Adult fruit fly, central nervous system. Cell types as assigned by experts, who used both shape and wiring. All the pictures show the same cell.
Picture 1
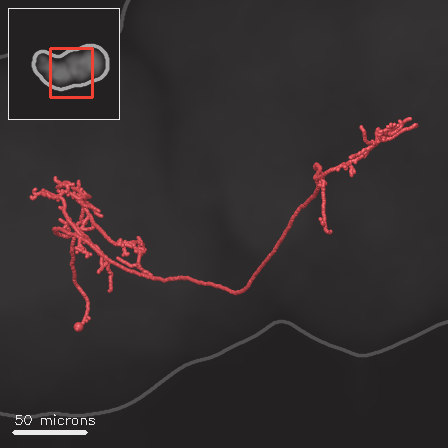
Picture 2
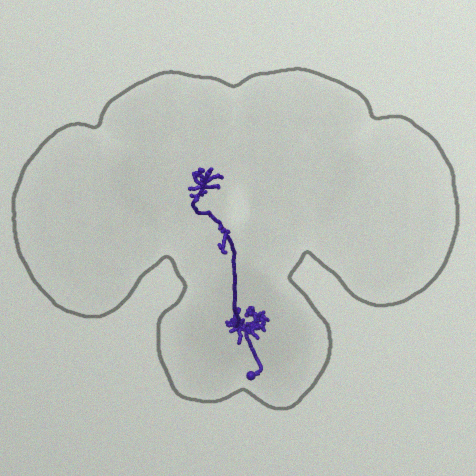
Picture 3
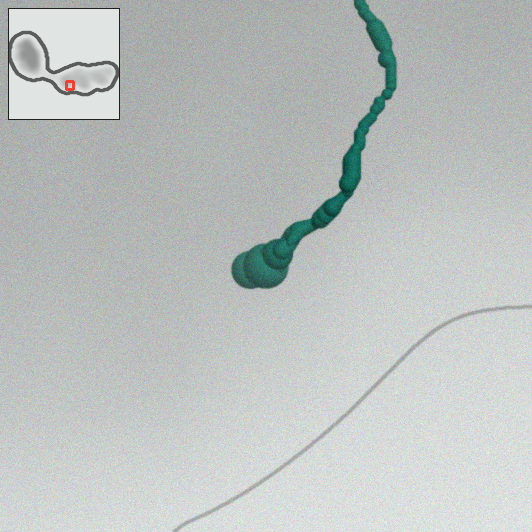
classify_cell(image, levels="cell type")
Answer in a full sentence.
The cell type is AN06B075.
